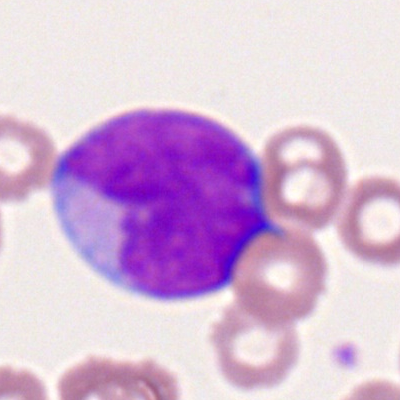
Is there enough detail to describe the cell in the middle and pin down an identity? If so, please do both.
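A single, unlobed nucleus fills most of the cell, leaving little cytoplasm. What cytoplasm is visible forms a pale blue crescent on the left side. The chromatin is finely textured and purple, without dense dark clumps. The cell is a myeloblast.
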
